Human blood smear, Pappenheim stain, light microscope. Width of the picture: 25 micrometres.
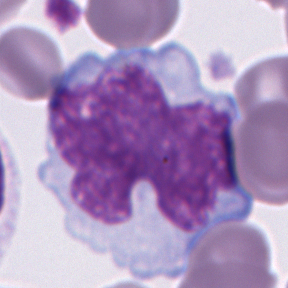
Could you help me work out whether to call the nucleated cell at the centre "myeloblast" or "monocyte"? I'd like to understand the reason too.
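It's a monocyte. The nucleus is irregular, with a deep notch cut into its lower edge. Its chromatin is fine and lacy, not coarsely clumped. There's plenty of pale grey-blue cytoplasm, widest below the nucleus.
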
